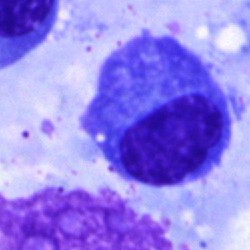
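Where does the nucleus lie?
Eccentrically, pushed to the lower right of the cell.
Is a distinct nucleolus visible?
No, none can be seen.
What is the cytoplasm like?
It is abundant, taking up more of the cell than the nucleus, and shows no granules.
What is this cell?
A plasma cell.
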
